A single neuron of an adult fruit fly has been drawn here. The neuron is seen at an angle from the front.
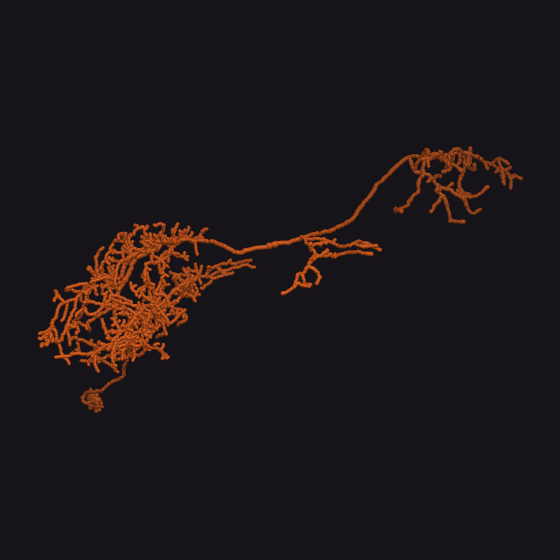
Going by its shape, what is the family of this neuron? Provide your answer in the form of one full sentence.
Within family hemilineage 06A is found this neuron.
